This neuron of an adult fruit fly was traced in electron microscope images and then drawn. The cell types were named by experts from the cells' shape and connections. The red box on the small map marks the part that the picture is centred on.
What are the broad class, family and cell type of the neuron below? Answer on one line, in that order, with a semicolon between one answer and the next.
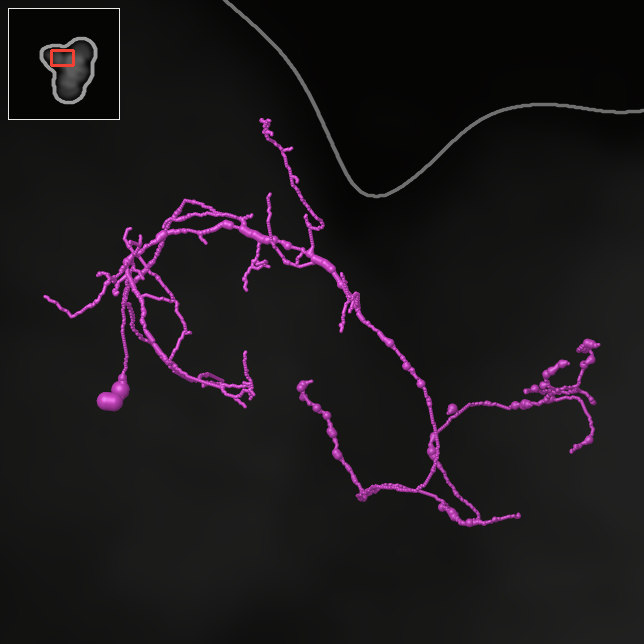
nerve-cord intrinsic neuron; hemilineage 17A; IN17A115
